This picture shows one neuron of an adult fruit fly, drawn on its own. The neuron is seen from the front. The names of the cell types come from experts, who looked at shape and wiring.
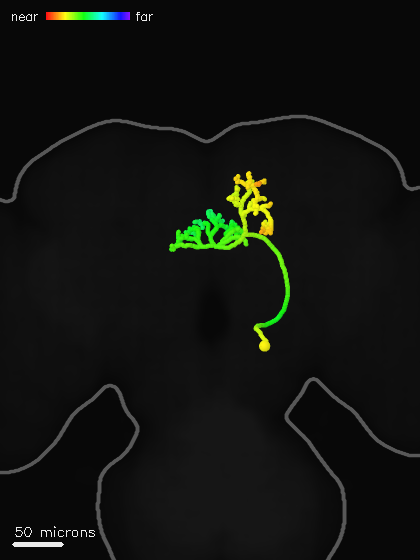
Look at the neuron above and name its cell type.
FB4A_a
